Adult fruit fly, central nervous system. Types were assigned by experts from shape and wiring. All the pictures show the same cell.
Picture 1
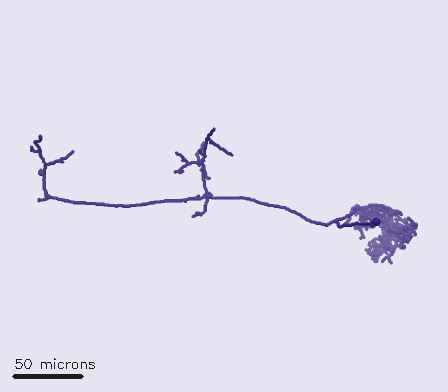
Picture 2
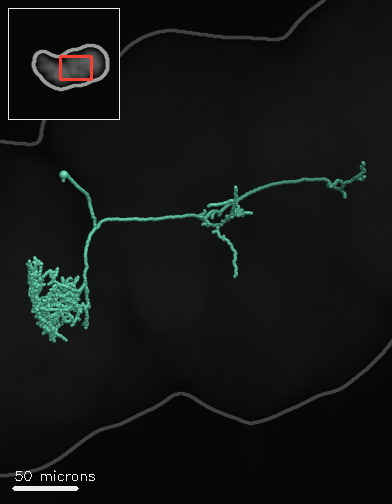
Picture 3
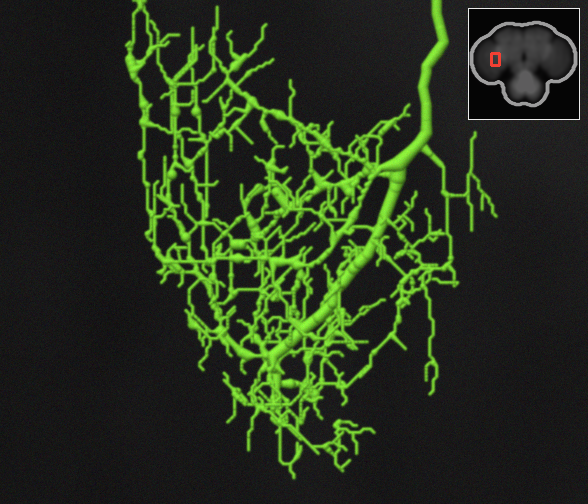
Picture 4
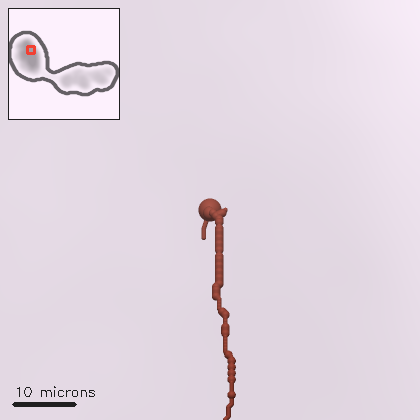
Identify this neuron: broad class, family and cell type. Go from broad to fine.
visual projection neuron; hemilineage VPNp1_lateral; LoVP92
